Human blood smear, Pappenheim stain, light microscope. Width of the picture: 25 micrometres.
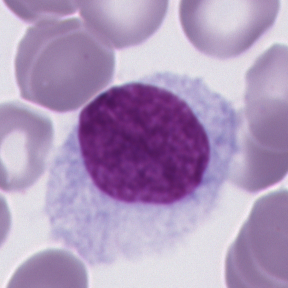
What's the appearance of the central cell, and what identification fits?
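Positioned toward the upper part of the cell, the nucleus has the broadest band of cytoplasm beneath it. Its chromatin stains deep purple throughout. The cytoplasm is pale greyish blue, with no large or coarse granules. This is a hairy cell.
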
